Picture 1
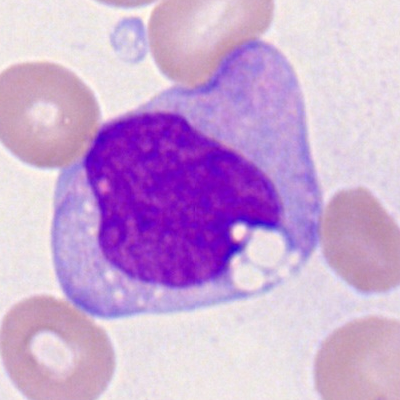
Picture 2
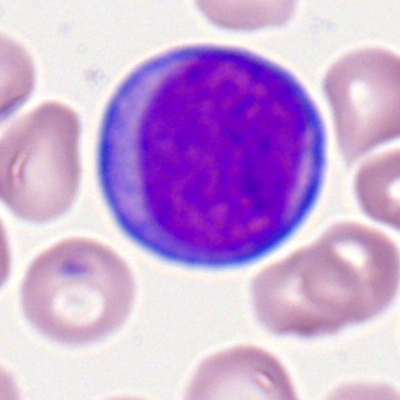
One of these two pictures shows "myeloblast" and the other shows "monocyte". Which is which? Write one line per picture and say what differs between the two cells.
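Picture 1 – monocyte. A cluster of clear round vacuoles sits against the lower right edge of the nucleus.
Picture 2 – myeloblast. No vacuoles are seen in the cytoplasm.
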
